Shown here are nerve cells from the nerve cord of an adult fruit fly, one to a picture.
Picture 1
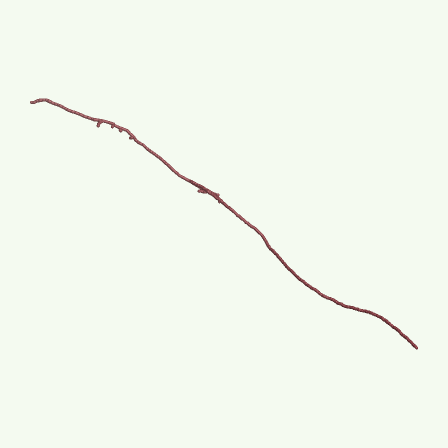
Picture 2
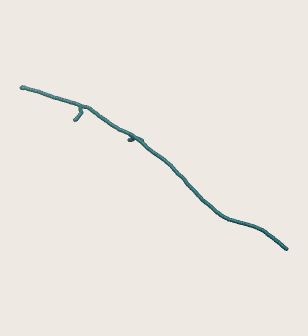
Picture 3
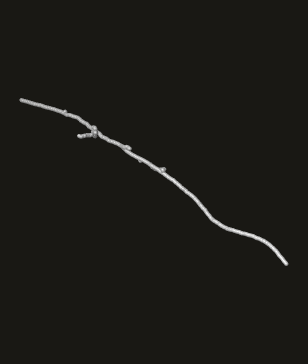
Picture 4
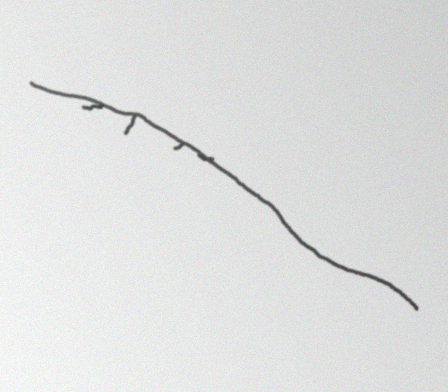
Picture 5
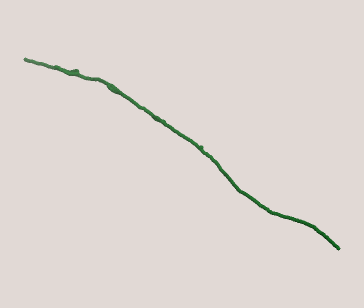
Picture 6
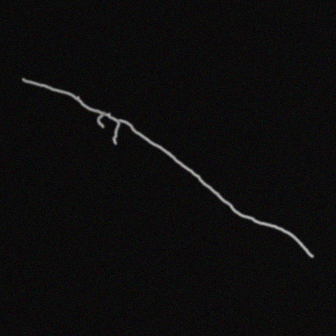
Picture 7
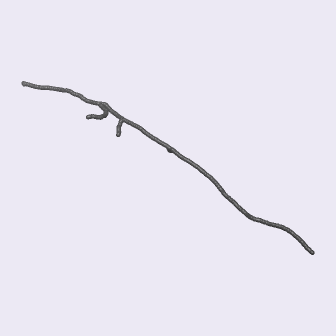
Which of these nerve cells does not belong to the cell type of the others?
Picture 1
